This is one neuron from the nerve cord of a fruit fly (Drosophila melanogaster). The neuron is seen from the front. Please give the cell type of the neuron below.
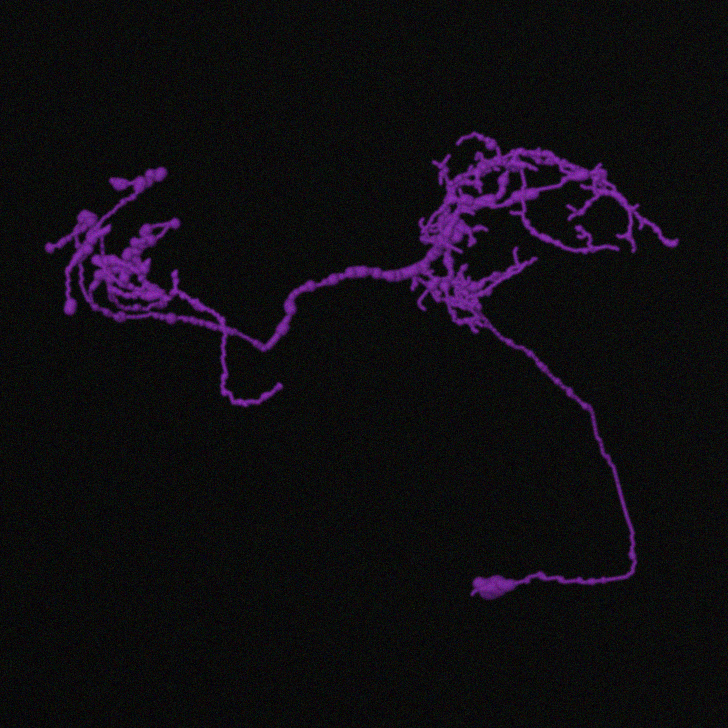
AN07B050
